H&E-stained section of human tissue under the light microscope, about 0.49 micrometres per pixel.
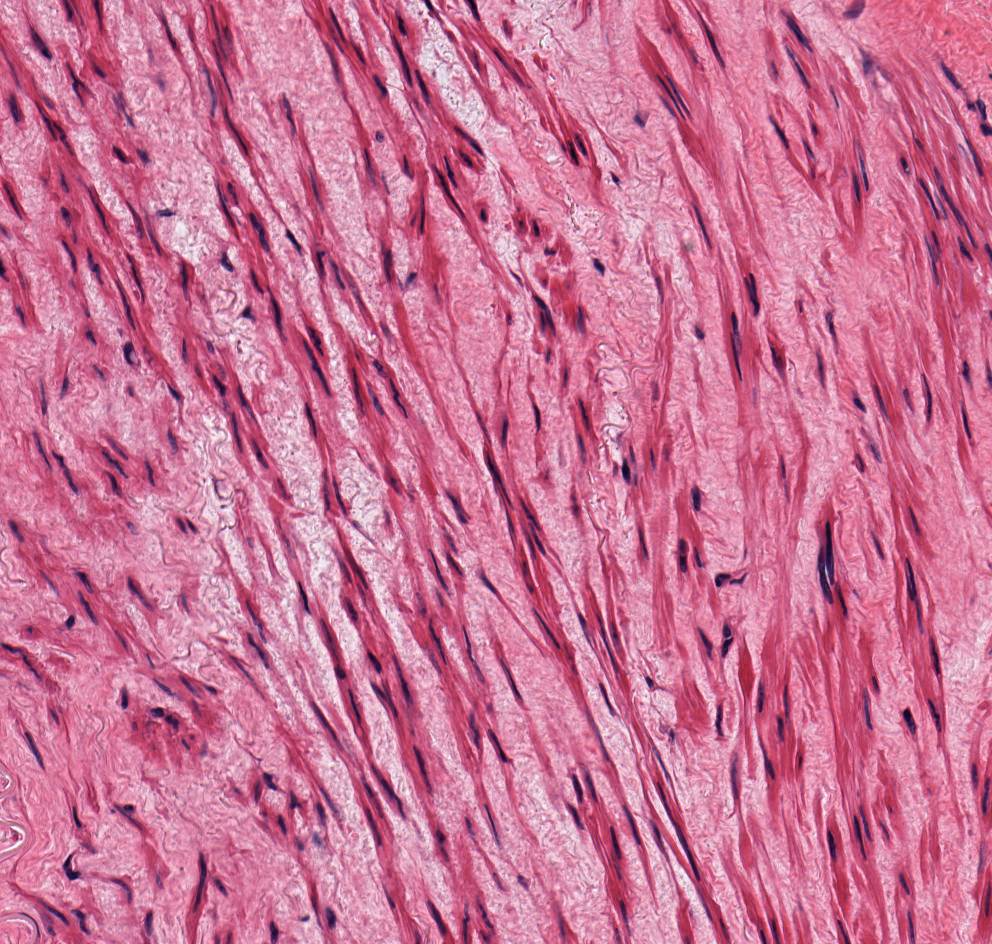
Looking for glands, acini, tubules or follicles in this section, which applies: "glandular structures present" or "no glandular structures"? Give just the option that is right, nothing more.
No glandular structures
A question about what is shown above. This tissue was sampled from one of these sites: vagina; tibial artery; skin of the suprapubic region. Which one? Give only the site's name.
tibial artery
